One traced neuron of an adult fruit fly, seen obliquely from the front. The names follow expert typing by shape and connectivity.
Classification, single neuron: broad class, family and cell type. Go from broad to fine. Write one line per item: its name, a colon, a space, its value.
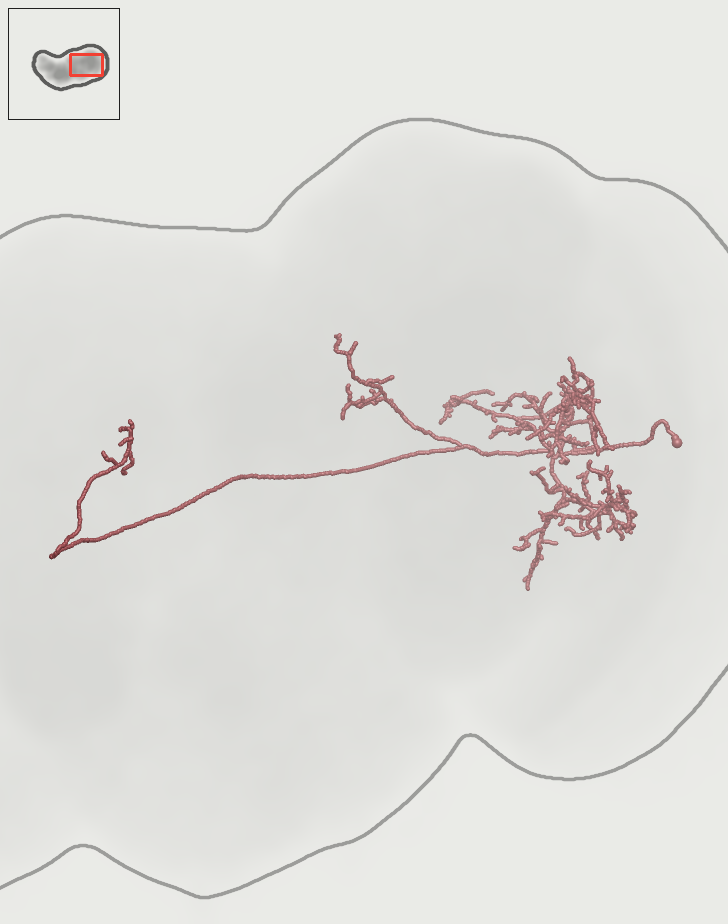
broad class: central-brain intrinsic neuron
family: hemilineage VLPl&d1_lateral
cell type: AVLP274_a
